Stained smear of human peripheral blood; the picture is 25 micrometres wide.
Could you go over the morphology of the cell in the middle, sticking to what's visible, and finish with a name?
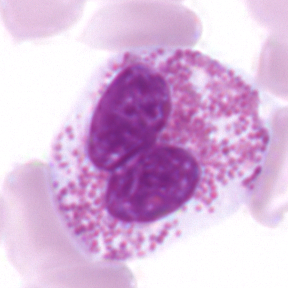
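First, the nucleus: it is made of two lobes. Next, the cytoplasm, packed with many small reddish-pink granules that are round and fairly uniform in size. Between the granules, the cytoplasm is pale and nearly colourless. The cell is an eosinophil.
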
